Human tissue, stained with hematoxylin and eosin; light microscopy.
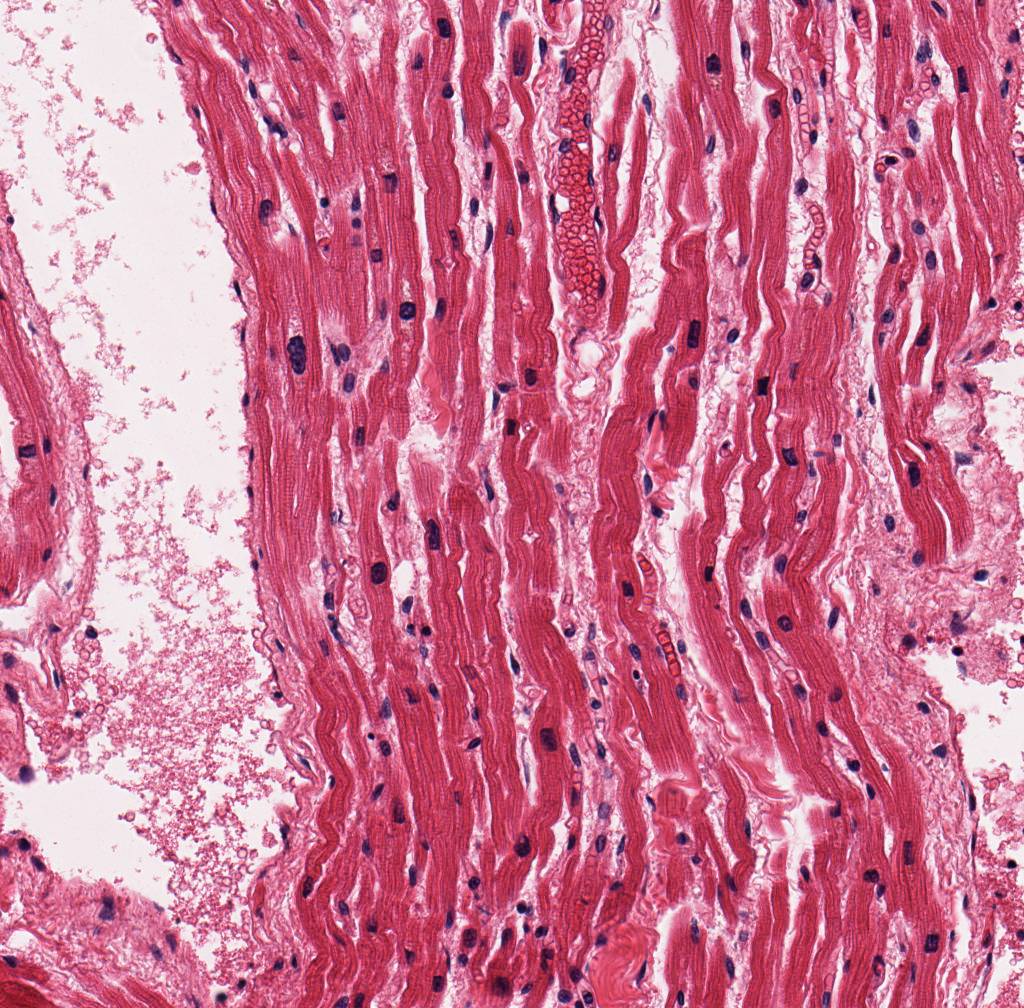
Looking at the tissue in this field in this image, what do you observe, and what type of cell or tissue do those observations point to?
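Long muscle fibres run roughly from top to bottom across most of the field, following a wavy course. Some fibres branch and join neighbouring fibres. The oval nuclei lie in the centre of the fibres. Answer: this is atrial appendage of the heart.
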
